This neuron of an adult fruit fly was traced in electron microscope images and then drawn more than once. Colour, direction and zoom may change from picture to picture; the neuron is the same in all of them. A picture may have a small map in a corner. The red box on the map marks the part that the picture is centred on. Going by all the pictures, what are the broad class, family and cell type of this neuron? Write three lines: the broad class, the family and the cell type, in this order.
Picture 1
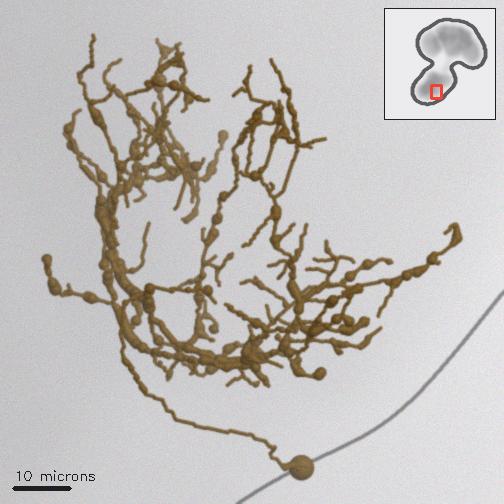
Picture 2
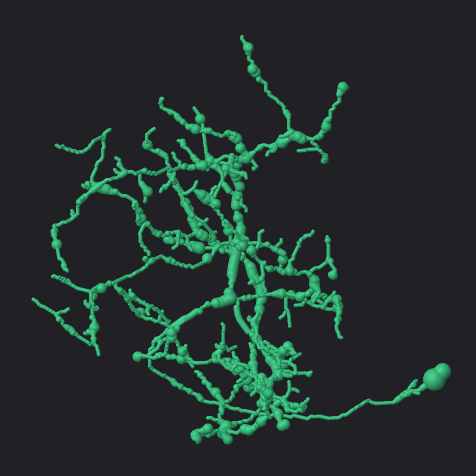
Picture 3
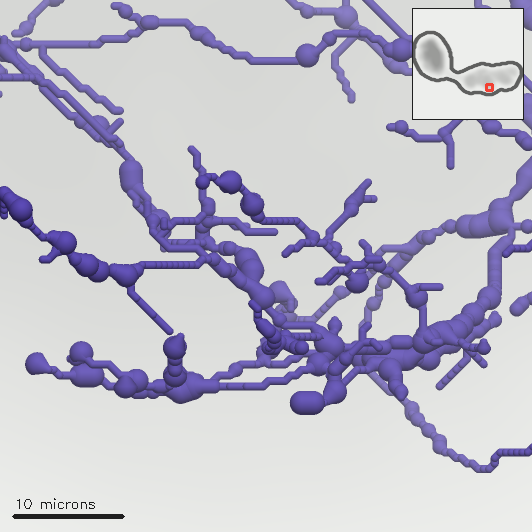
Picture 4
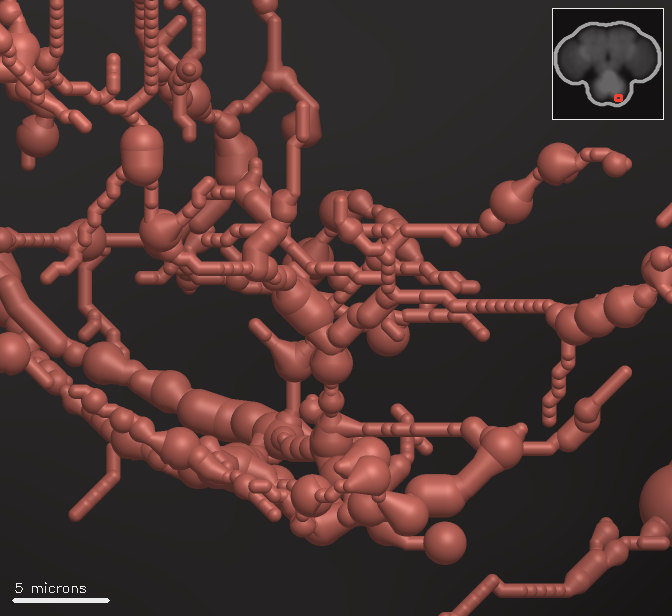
nerve-cord intrinsic neuron
hemilineage 01B
IN01B024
